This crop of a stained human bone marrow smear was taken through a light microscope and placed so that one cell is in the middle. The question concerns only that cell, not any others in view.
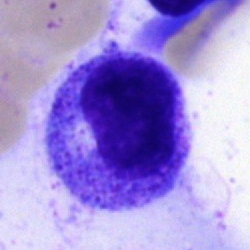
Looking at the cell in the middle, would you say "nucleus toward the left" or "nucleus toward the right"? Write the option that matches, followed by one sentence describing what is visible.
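Nucleus toward the right. The nucleus lies off-centre, toward the upper right of the cell.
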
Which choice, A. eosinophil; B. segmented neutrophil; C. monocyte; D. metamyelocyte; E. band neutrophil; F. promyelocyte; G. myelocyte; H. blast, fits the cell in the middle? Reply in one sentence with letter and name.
That the central cell is a promyelocyte makes option F correct.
